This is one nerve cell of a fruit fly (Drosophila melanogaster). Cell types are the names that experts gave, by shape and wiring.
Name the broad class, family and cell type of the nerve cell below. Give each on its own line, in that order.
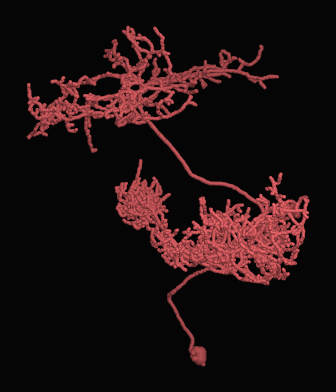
central-brain intrinsic neuron
MBON
MBON20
